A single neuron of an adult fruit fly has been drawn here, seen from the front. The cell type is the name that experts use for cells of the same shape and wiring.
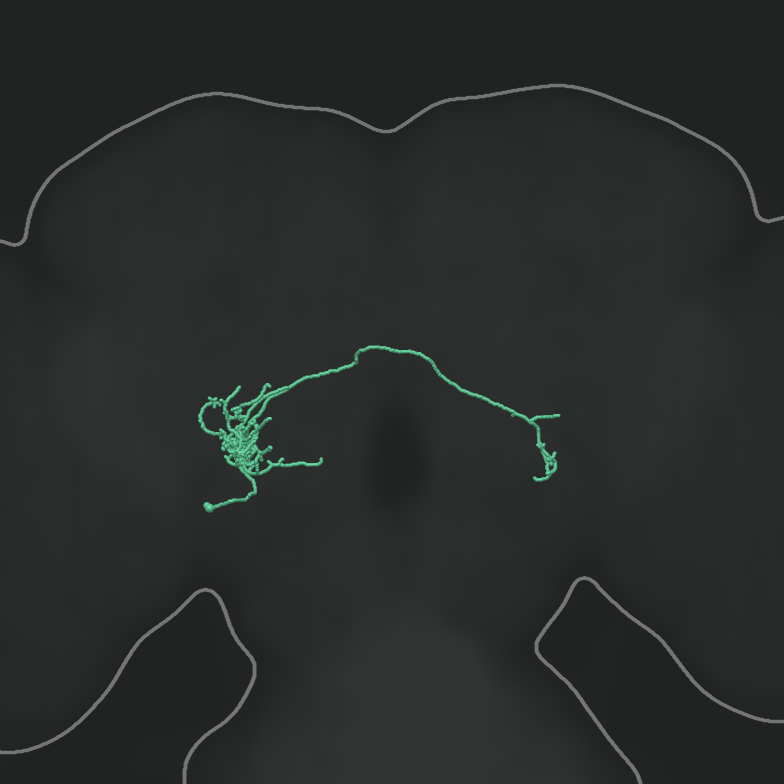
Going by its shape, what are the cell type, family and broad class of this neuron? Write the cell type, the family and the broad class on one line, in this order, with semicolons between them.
CB4083; hemilineage ALv2; central-brain intrinsic neuron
